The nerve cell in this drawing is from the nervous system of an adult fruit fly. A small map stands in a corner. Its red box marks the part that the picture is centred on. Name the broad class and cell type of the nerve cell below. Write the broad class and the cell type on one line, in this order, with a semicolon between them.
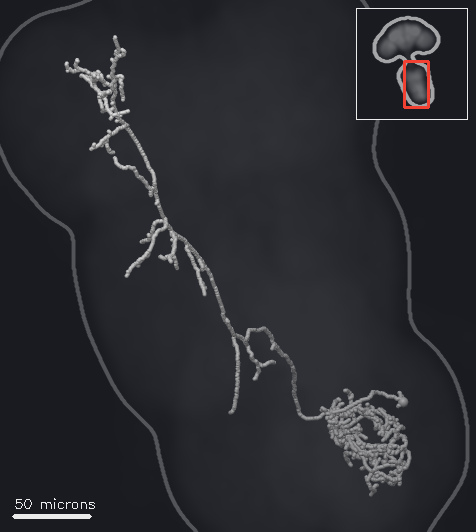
nerve-cord intrinsic neuron; INXXX161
